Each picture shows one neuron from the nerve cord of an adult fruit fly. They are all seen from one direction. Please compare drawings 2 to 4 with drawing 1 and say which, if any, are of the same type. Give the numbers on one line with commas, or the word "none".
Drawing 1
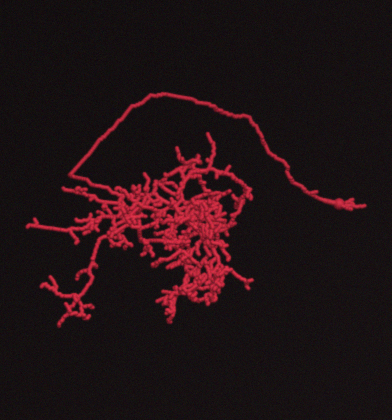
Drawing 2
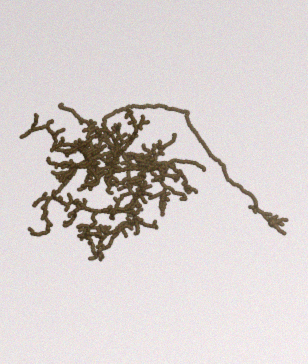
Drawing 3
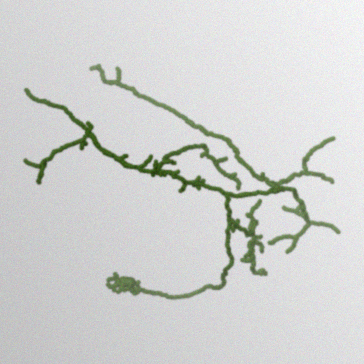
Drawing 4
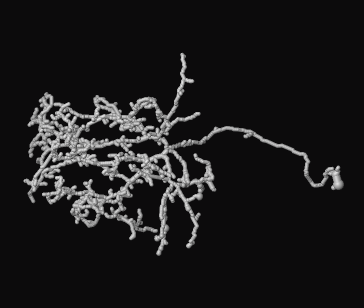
2, 4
